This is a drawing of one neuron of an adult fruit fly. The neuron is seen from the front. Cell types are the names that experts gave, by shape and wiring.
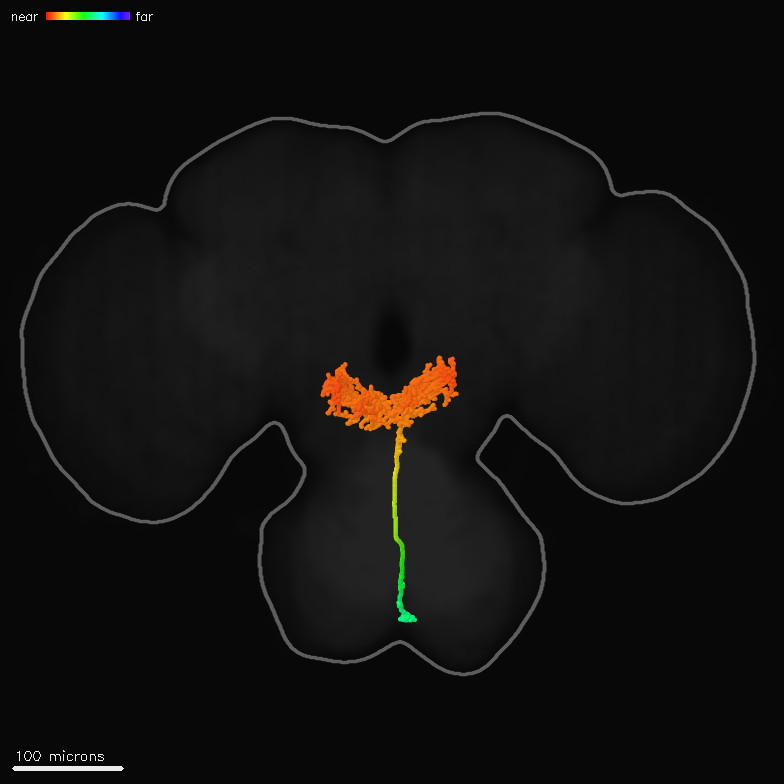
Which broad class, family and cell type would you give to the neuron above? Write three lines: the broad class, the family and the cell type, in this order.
ascending neuron
hemilineage 27X
AN27X021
